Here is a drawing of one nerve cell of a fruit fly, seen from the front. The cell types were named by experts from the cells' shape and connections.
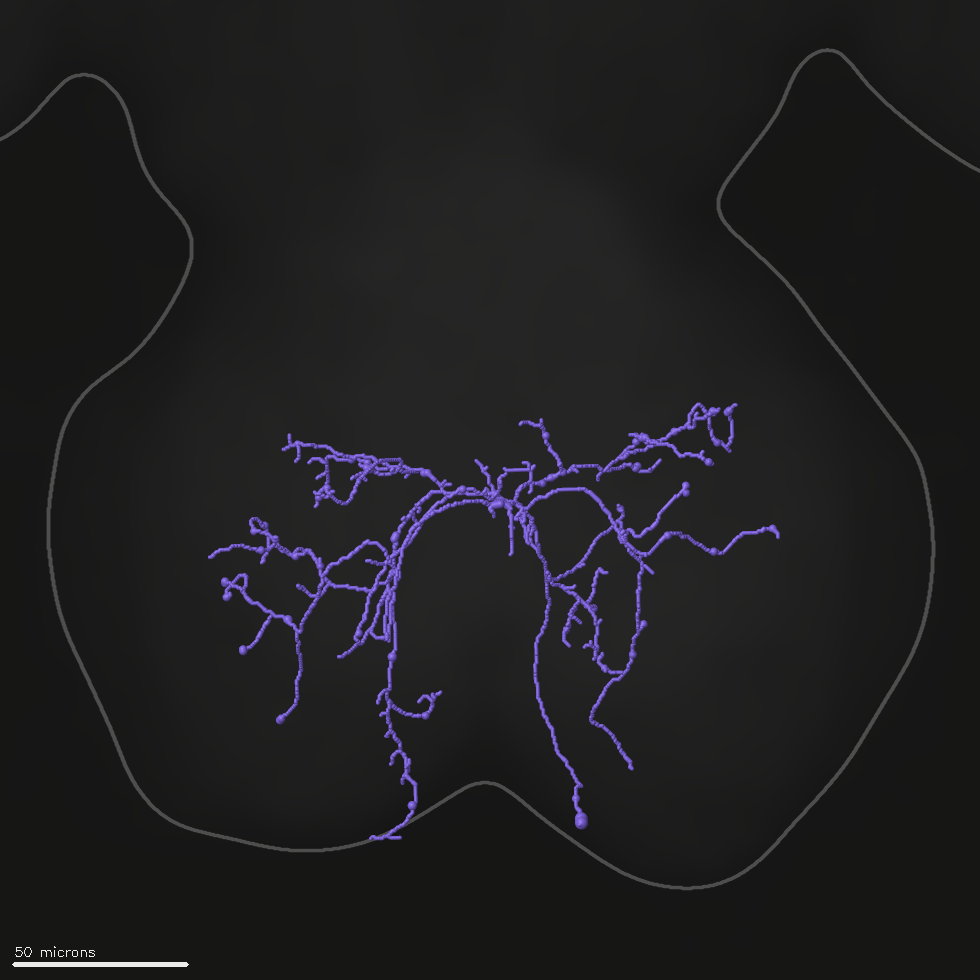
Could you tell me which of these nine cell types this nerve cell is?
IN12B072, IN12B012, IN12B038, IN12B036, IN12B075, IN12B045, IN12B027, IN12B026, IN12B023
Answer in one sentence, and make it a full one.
As its cell type, this nerve cell has IN12B045.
